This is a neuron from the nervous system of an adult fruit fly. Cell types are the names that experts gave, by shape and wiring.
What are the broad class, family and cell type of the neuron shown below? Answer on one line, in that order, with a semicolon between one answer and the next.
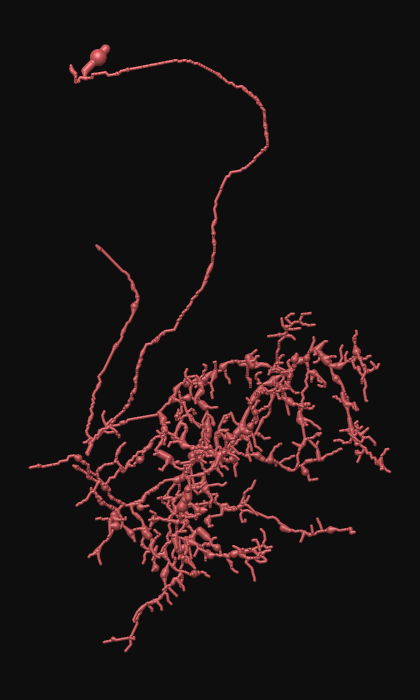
central-brain intrinsic neuron; hemilineage VLPl4_anterior; AVLP420_a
